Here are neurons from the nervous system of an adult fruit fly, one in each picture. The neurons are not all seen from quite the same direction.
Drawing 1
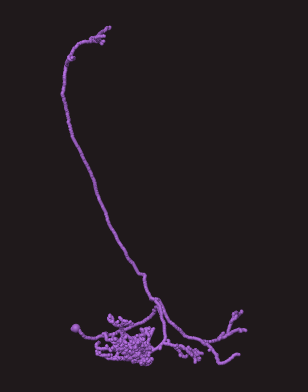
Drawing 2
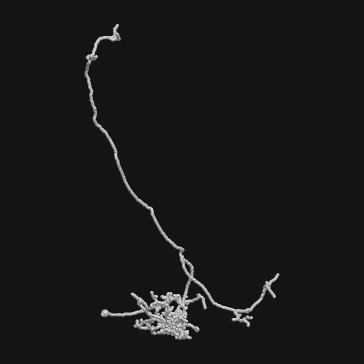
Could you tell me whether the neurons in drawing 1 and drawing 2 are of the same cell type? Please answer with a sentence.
They are of the same cell type.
